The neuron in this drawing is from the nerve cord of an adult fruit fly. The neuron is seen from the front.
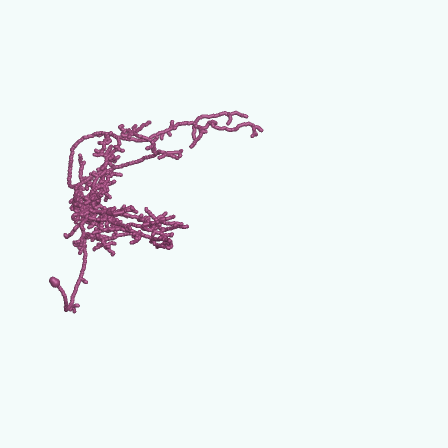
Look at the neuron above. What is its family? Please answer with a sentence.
The family is hemilineage 08A.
